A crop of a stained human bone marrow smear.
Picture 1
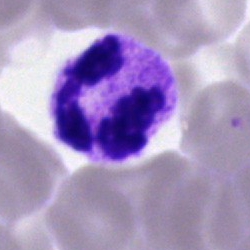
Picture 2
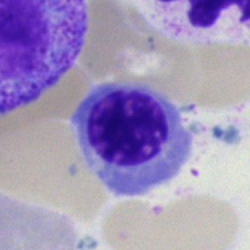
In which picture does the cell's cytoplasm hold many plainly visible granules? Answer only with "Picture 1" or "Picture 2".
Picture 1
